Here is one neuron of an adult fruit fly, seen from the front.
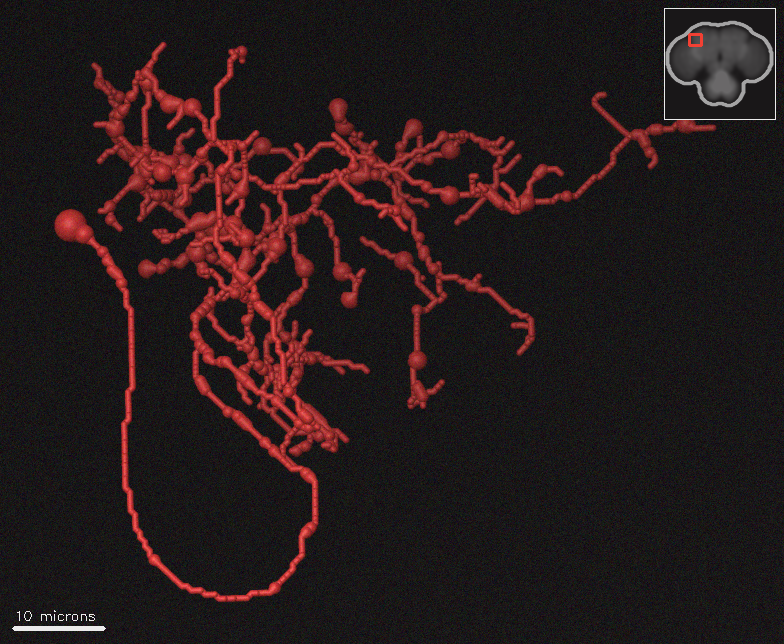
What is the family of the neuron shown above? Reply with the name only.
hemilineage LHl1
